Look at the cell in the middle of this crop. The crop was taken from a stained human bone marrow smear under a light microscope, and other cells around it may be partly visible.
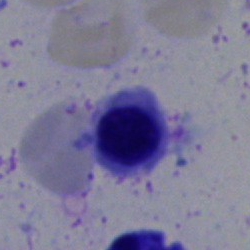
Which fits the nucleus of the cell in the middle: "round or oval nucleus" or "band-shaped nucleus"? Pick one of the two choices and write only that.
Round or oval nucleus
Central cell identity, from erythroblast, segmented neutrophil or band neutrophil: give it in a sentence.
Classification of the middle cell gives an erythroblast.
